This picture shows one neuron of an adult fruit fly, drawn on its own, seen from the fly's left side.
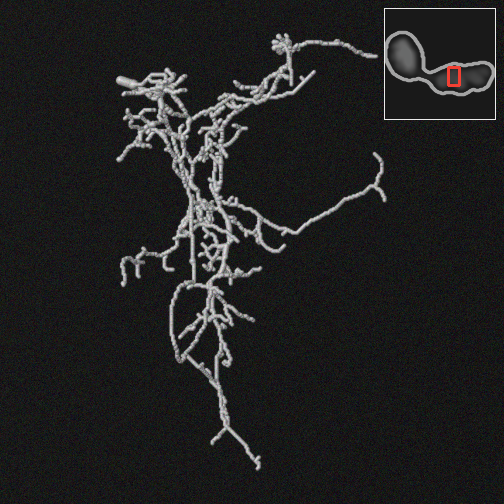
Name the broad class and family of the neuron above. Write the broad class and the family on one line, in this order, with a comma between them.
nerve-cord intrinsic neuron, hemilineage 17A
